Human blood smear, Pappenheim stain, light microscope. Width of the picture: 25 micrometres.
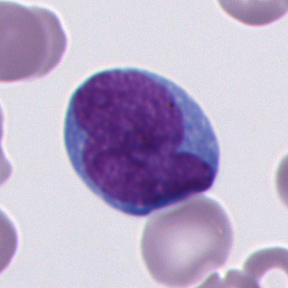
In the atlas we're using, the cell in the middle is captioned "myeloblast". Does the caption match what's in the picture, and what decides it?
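The cell has a smooth, oval outline with no projections from its surface, and a red cell touches its lower edge. The nucleus takes up about 70% of the cell's area. The cytoplasm is grey-blue and shows neither granules nor vacuoles.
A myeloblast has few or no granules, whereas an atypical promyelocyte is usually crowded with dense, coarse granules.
The granule-free cytoplasm therefore speaks for myeloblast and against atypical promyelocyte.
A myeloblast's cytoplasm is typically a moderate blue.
The grey-blue colour seen here agrees with that. The smooth oval outline, the lack of vacuoles and the share taken by the nucleus are simply what is seen. Myeloblast fits this cell.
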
